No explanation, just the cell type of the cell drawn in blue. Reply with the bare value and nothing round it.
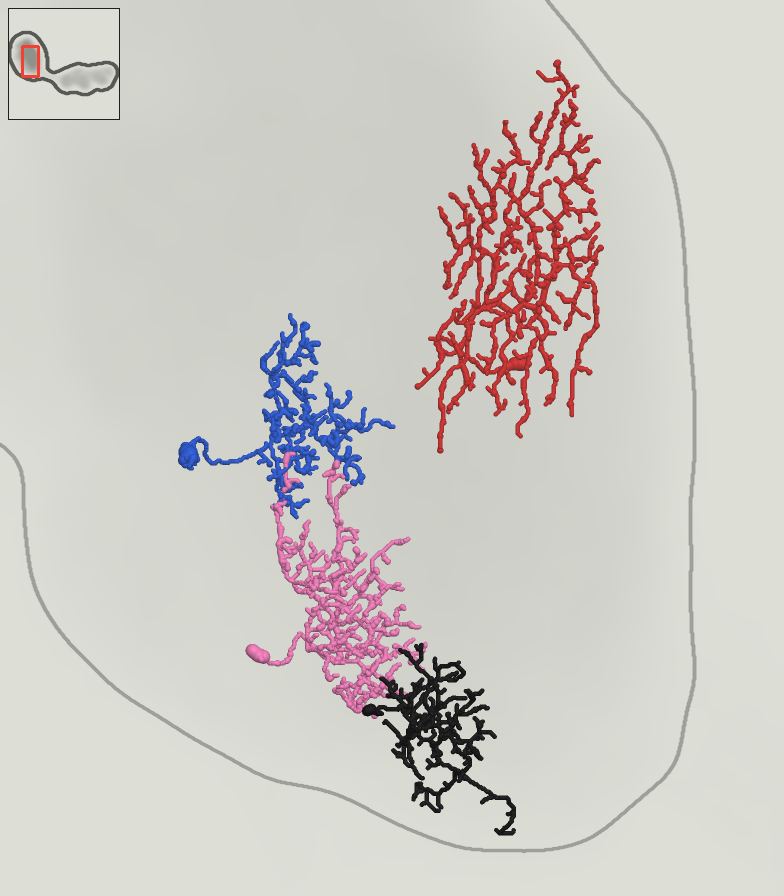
Dm1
